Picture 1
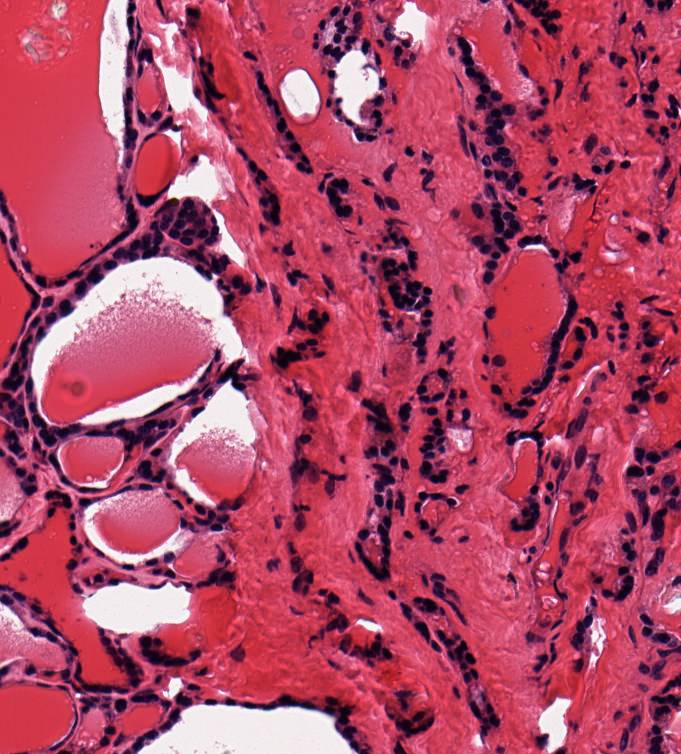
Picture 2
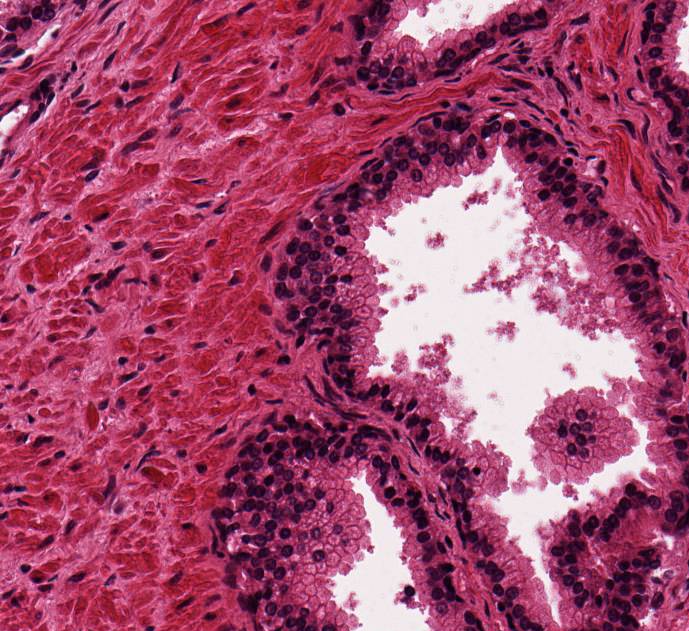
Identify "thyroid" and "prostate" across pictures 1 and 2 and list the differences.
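Picture 1 is thyroid; picture 2 is prostate. In the left part of picture 1, closely packed round to oval follicles, small to large, hold homogeneous pink colloid, while fibrous stroma with small epithelial groups fills the centre and right. The gland outlines in picture 2 are irregular, with epithelial folds projecting into the lumens.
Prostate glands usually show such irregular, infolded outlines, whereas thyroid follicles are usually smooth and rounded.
Picture 1 follicles have a single layer of flattened to low cuboidal cells with dark nuclei; in picture 2, round dark nuclei crowd toward the base of columnar cells, away from the lumen, above a thin row of flattened, elongated nuclei along the gland borders. The stroma on the left of picture 2 consists of smooth muscle bundles with elongated nuclei, cut in several directions.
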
